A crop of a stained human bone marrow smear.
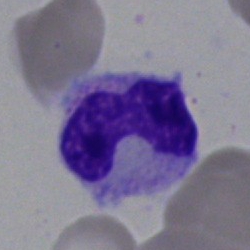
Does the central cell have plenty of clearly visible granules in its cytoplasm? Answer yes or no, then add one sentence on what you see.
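Yes. Fine pinkish-purple granules are scattered through the cytoplasm.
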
